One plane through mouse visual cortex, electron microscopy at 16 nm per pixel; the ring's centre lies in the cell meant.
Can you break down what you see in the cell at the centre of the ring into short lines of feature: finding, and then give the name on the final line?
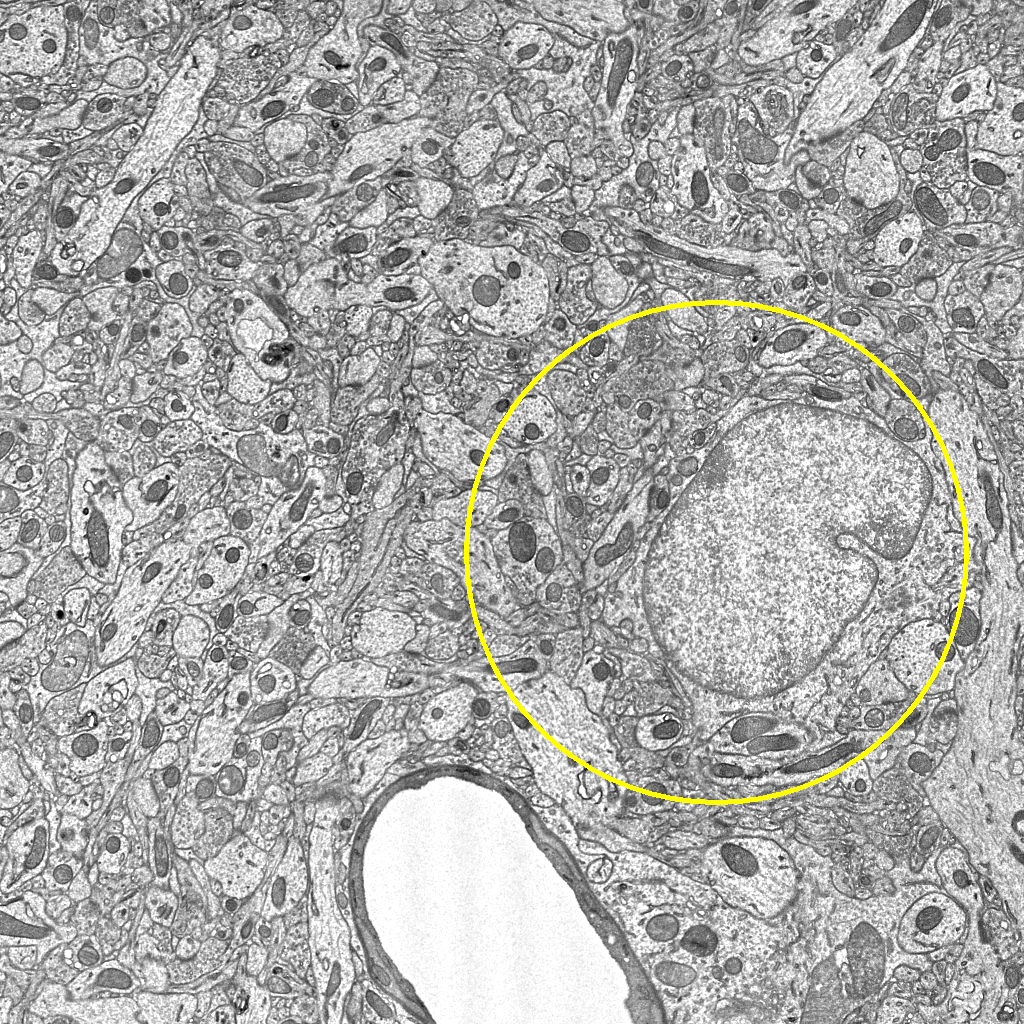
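Shape: nucleus large and rounded, lying wholly inside the ring
Envelope: one deep, narrow infolding on the right side
Nucleolus: none distinct and dense in this section
Mitochondria: an elongated group just below the nucleus
Cell: astrocyte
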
